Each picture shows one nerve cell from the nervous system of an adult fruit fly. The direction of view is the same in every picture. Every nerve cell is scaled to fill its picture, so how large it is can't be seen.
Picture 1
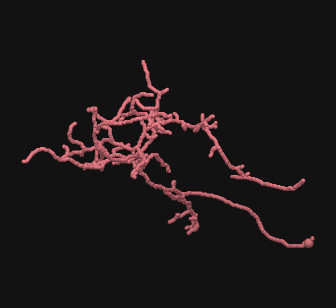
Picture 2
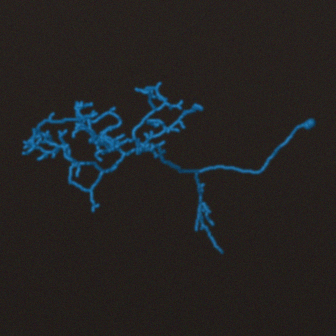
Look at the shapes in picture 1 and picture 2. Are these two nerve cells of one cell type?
no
